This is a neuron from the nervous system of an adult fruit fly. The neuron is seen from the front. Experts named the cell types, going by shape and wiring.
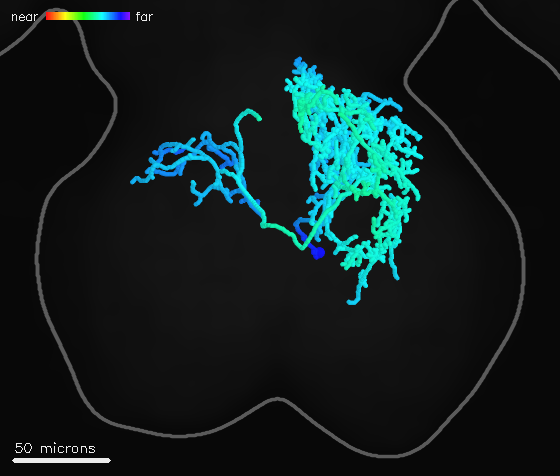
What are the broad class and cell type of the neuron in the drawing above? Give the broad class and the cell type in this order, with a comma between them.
nerve-cord intrinsic neuron, INXXX066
